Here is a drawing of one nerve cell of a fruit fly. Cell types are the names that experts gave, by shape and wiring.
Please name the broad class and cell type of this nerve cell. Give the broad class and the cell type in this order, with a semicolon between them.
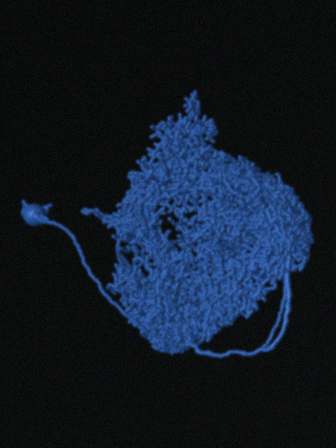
central-brain intrinsic neuron; AVLP538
